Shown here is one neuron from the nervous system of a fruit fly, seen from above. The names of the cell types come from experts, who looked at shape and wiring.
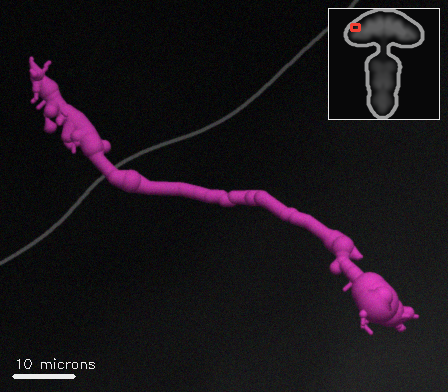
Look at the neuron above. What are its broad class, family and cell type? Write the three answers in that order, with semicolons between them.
optic-lobe intrinsic neuron; L; L2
